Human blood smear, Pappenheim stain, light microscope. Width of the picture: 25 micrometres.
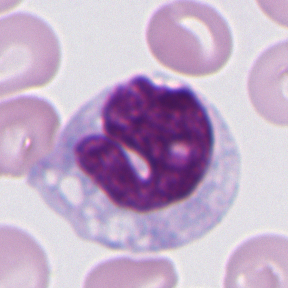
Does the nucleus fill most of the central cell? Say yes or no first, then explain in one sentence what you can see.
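No. The cytoplasm forms a broad rim that is widest on the lower-left side of the nucleus.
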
